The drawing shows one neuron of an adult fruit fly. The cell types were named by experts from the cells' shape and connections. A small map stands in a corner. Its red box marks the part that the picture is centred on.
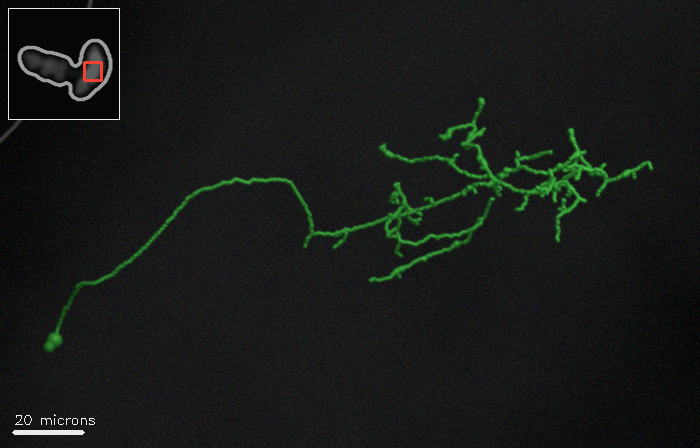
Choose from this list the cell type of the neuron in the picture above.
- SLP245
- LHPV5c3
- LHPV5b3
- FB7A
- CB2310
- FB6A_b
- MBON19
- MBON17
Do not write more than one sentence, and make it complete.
Within the cell type CB2310 sits this neuron.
